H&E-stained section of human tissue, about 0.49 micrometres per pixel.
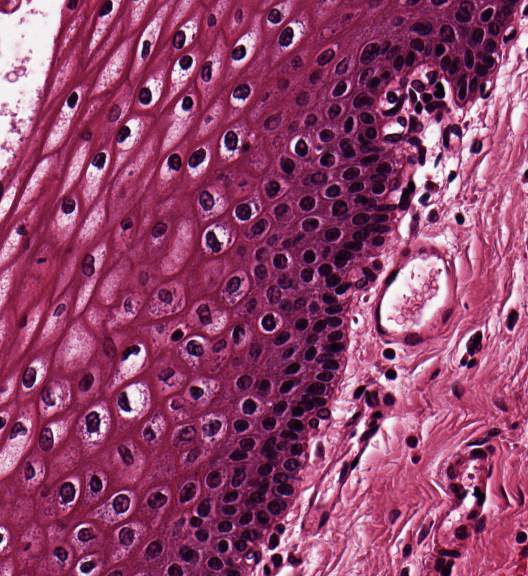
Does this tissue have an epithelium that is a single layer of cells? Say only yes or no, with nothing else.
No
